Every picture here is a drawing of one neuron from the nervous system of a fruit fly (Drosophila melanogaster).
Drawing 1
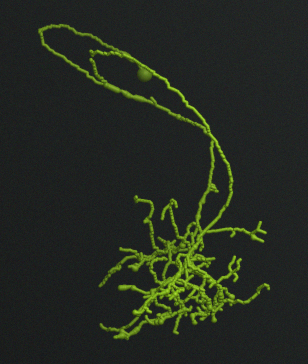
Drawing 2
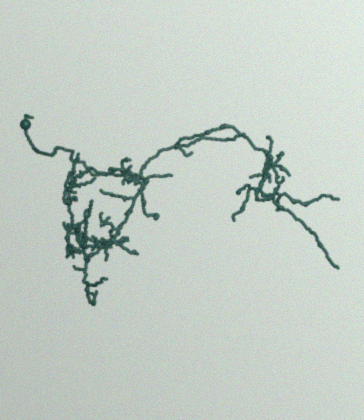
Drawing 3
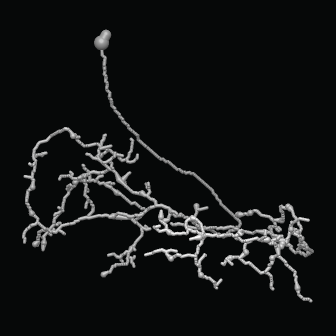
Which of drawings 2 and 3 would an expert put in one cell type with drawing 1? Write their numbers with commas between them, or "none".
none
